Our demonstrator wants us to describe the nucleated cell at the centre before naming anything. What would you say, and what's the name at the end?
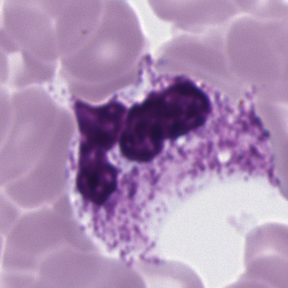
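Two dark masses lying side by side make up the nucleus, and its chromatin is dense and dark purple. Numerous purple-violet granules are scattered through the cytoplasm, which is pale and nearly colourless between them. This is a segmented neutrophil.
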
